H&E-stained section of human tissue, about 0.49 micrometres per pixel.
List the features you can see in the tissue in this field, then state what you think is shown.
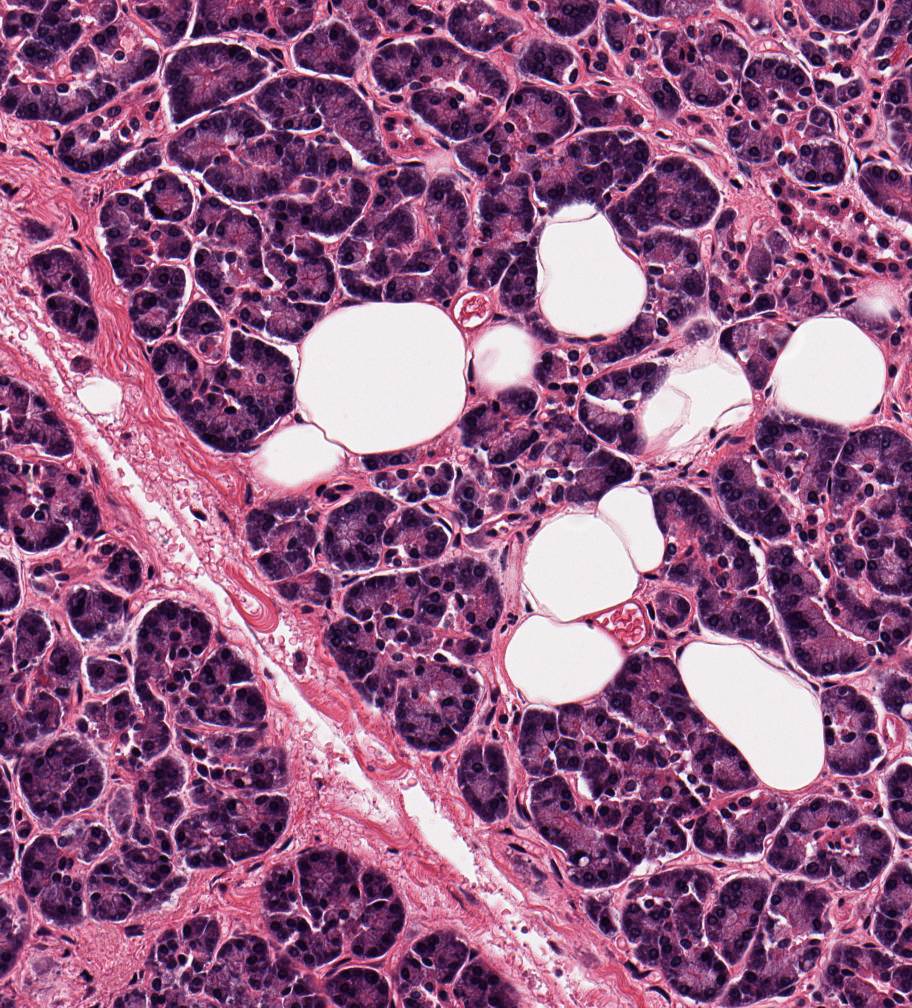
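Architecture: closely packed rounded acini fill the field, grouped into lobules by thin pink connective tissue. Cytoplasm: deeply purple and basophilic in acinar cells throughout. Nuclei: small, round and dark, toward the cell bases. Additional feature: a band of pink collagenous connective tissue running diagonally from upper left toward lower right. Tissue: pancreas.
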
